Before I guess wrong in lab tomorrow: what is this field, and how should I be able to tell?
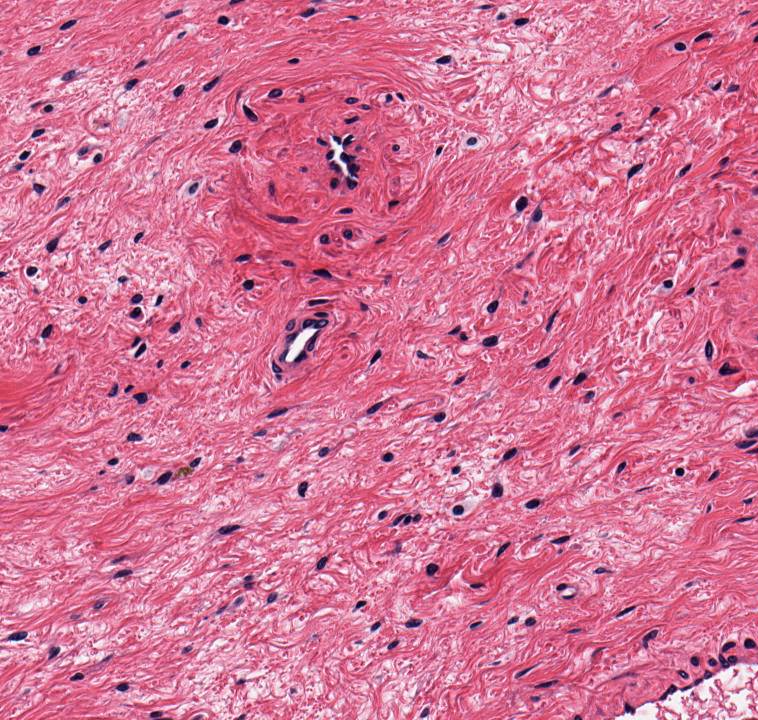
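This is dense connective tissue. Pink fibrous stroma fills the whole field; there is no epithelium. Cells are sparse, their small, uniformly dark spindle-shaped and oval nuclei lacking prominent nucleoli and scattered fairly evenly. At top centre, a small vessel with a slit-like lumen is ringed by a thick concentric layer of collagen.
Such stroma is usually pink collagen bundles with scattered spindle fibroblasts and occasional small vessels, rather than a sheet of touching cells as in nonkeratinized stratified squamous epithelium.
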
